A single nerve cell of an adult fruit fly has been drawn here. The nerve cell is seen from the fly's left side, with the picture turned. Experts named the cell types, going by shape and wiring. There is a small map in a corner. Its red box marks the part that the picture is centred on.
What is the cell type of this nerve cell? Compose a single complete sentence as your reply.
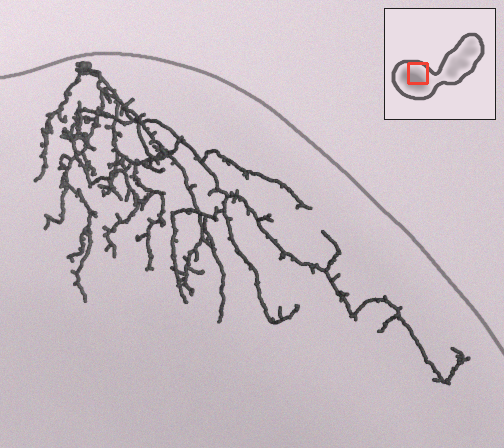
Belonging to the cell type Cm27 is this nerve cell.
